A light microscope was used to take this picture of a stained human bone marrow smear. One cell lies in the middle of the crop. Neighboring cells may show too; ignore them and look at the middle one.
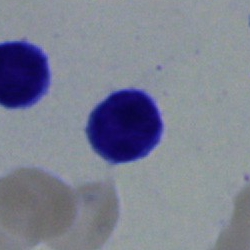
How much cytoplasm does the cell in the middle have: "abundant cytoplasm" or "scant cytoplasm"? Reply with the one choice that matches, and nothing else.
Scant cytoplasm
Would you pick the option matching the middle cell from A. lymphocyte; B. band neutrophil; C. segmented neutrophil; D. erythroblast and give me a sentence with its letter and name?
The cell positioned centrally is a lymphocyte, as given in option A, which is correct.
